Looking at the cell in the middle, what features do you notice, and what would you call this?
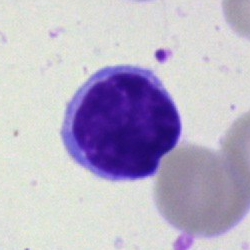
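Chromatin is dark purple and fairly dense, with a slightly clumped texture. Blue cytoplasm forms only a thin rim around the nucleus, widest on the left side of the cell. This is a lymphocyte.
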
